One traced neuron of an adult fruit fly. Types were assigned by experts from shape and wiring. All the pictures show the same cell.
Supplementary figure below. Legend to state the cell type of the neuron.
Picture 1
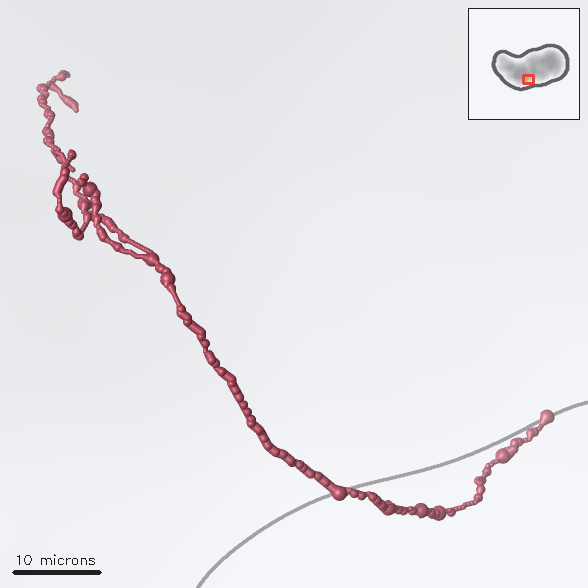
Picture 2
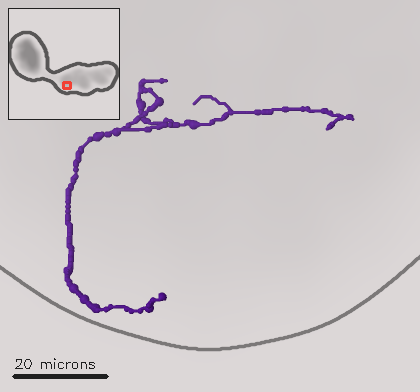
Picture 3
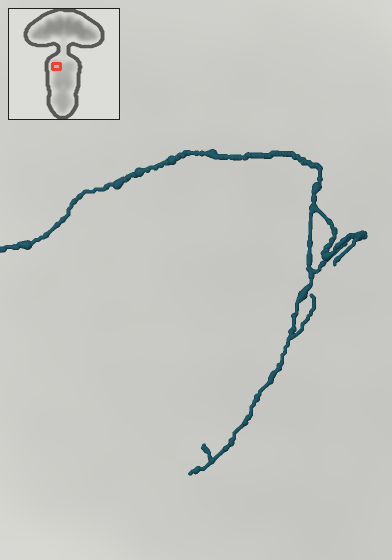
SNta20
